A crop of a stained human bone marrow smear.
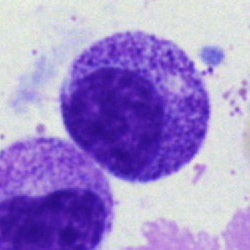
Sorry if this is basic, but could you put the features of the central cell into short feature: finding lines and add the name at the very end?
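Position: nucleus off-centre, toward the lower left
Staining: chromatin deep purple
Granulation: cytoplasm packed with numerous purple granules
Pale zone: paler, less granular patch just upper right of the nucleus
Cell type: myelocyte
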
